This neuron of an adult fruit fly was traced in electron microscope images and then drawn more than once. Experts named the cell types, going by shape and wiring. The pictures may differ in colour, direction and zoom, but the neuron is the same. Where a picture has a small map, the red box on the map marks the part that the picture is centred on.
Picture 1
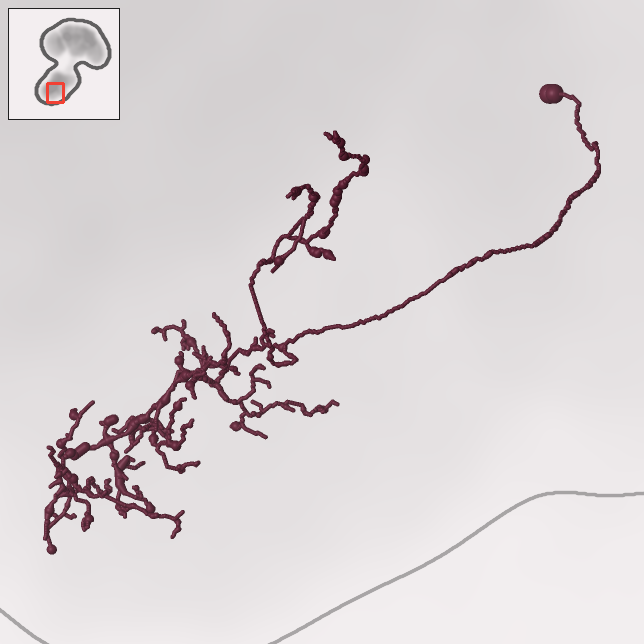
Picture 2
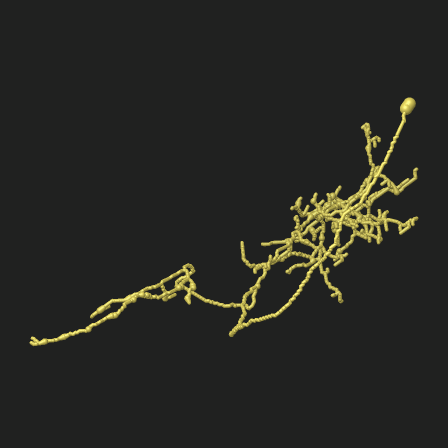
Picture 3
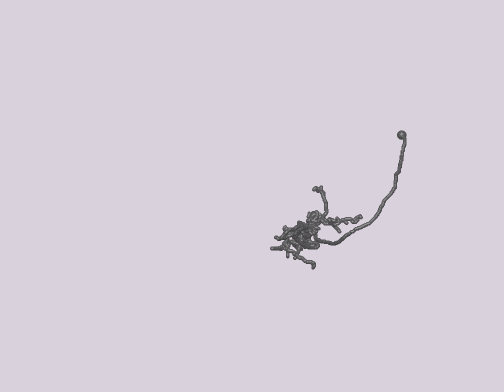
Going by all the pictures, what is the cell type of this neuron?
IN09A082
